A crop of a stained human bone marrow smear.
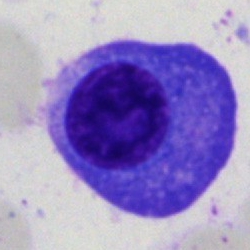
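Plasma cell at the centre of a stained bone marrow smear. Outline: broadly oval, smooth along most of its edge. Nucleus: off-centre, toward the left. Cytoplasm: small pale specks scattered throughout. Upper-left border: frayed into small pale projections.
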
